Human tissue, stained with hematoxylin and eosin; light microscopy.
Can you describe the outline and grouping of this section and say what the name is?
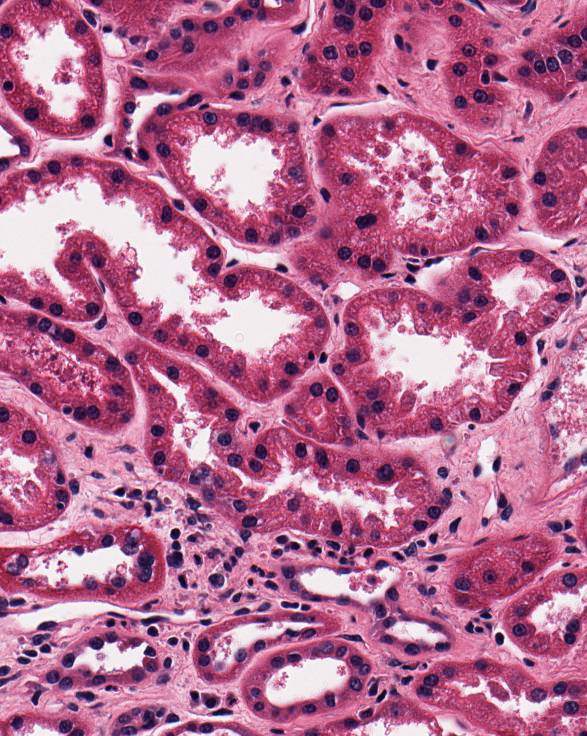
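Look across the field and you'll find it filled with closely packed tubules cut in various planes; there is no glomerulus. Most tubules are lined by a single layer of cuboidal to low columnar cells. In the larger tubules, the lining cells have abundant, strongly eosinophilic, granular cytoplasm. Toward the bottom, the tubules are smaller, with lower, paler epithelium and cleaner lumens. This is renal cortex.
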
